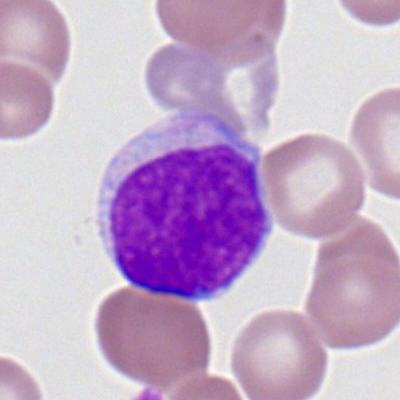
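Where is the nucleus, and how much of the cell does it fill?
It fills most of the cell and sits toward the lower right.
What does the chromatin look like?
It is dark purple and clumped, with paler patches between the clumps.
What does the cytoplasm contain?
It is pale blue, with a few fine purplish granules scattered in it.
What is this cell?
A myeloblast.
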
